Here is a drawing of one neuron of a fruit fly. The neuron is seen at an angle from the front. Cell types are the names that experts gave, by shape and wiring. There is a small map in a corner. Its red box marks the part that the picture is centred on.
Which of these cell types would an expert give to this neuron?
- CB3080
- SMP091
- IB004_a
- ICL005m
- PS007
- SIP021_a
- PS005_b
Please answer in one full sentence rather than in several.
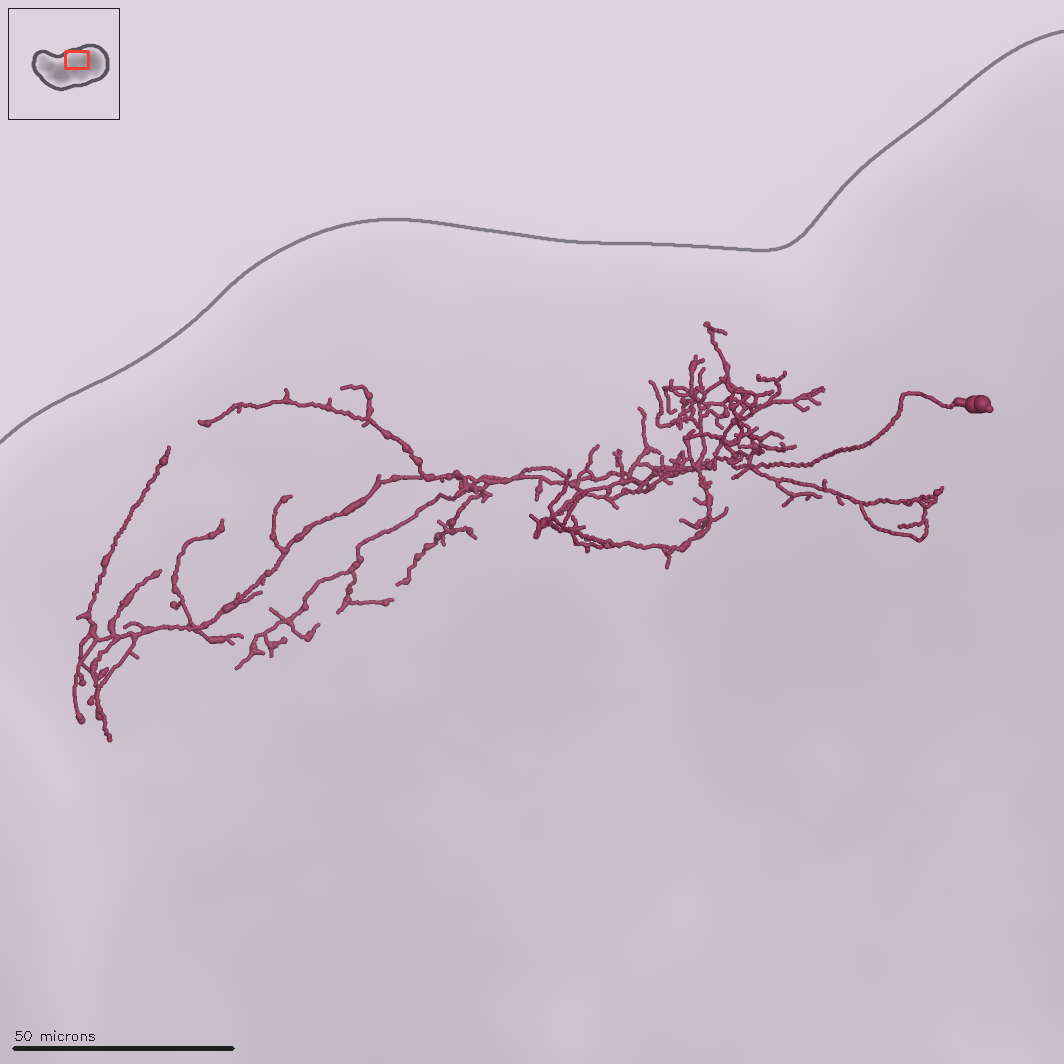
The cell type this neuron represents is SMP091.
